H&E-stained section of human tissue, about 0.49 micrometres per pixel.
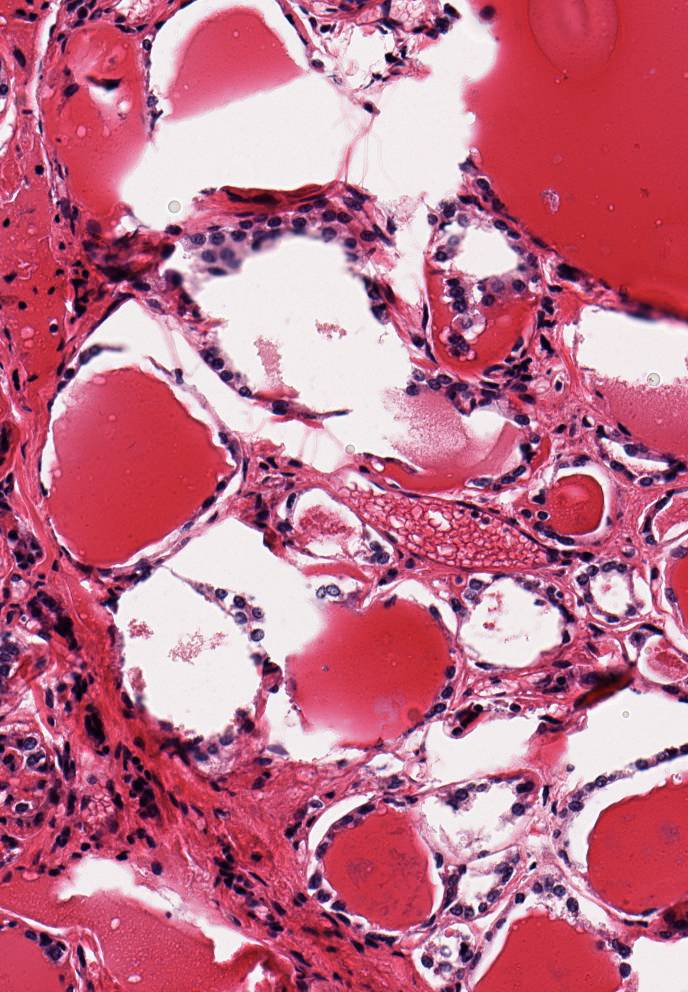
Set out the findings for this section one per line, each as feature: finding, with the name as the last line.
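Follicles: closely packed, of widely varying size
Stroma: thin strands between follicles
Lining: single layer of flattened to low cuboidal epithelial cells
Nuclei: small, round, dark-staining
Colloid: largest mass fills the top right corner
Name: thyroid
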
